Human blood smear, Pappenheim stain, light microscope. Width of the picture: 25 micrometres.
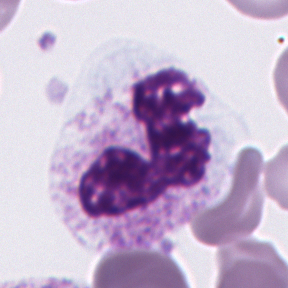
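Band neutrophil (central cell): the nucleus forms one curved, folded band rather than separate lobes, and its chromatin is dark purple and coarsely clumped. The pale cytoplasm carries only a faint lilac tint, with fine lilac-purple granules scattered throughout.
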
